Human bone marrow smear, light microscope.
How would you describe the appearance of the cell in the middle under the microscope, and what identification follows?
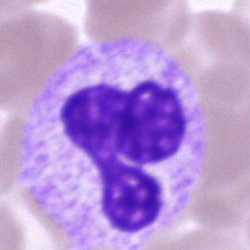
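Oval, smooth outline. Nucleus in three lobes. No nucleoli visible. Fine lilac granules throughout cytoplasm. Cell: segmented neutrophil.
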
